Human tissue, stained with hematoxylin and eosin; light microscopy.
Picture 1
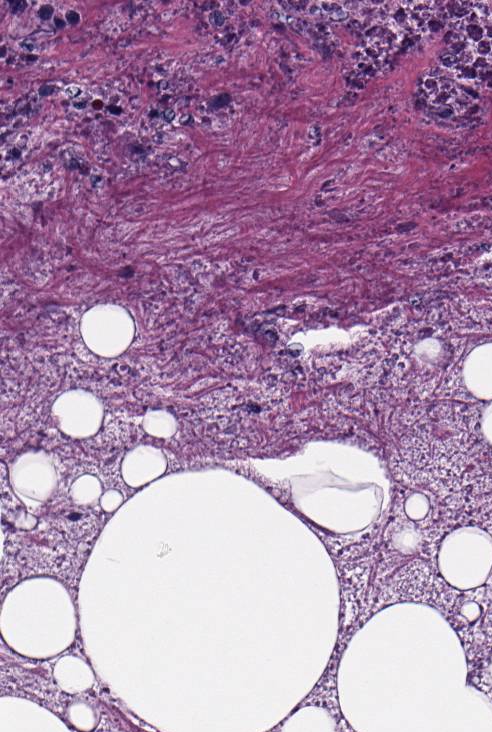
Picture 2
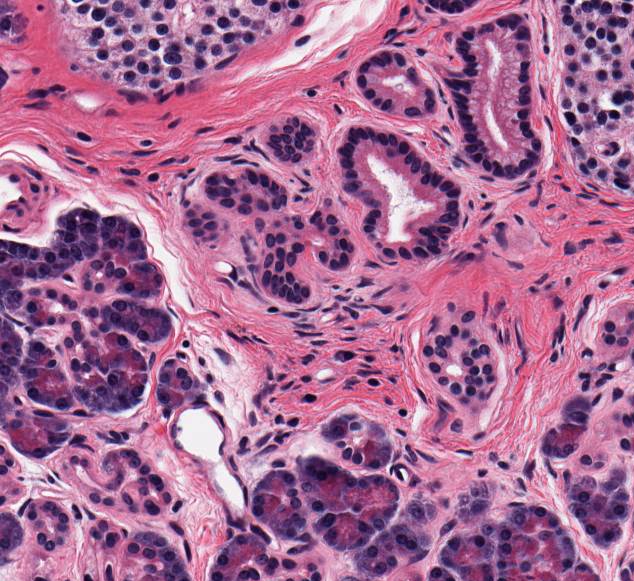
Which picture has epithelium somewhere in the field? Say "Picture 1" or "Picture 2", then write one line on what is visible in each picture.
Picture 2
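Picture 1: No epithelial lining is seen anywhere in the field.
Picture 2: Clusters of acini lie along the left side and bottom of the field, and a band of fibrous stroma with ducts runs through the centre.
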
